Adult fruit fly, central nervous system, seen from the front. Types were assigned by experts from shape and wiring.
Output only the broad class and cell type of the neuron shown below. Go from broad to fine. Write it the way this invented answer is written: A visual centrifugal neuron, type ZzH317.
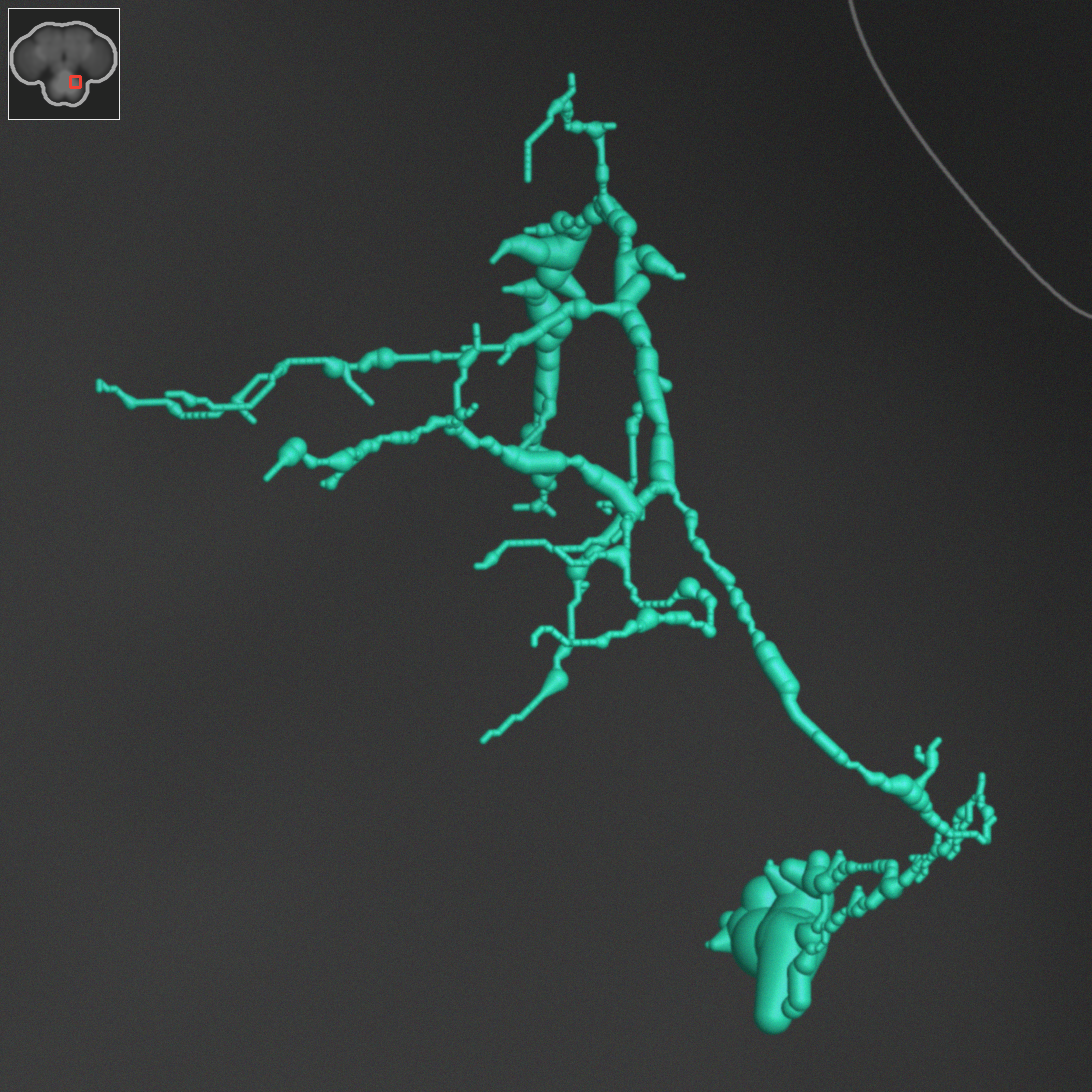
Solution: A motor neuron of the nerve cord, type Acc. tr flexor MN.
